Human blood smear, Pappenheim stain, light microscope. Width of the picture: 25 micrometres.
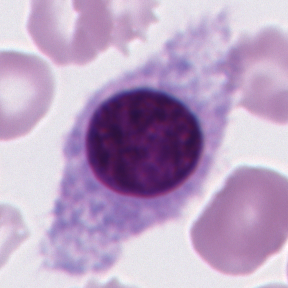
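Hairy cell at the centre of a stained smear of human peripheral blood. The cell is elongated along a diagonal from upper right to lower left, and its margin is ragged and frayed, most markedly at the lower-left end. The cytoplasm is plentiful and pale lilac-blue. The nucleus is round in outline and about 10 micrometres across, with dark purple, coarsely clumped chromatin.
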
